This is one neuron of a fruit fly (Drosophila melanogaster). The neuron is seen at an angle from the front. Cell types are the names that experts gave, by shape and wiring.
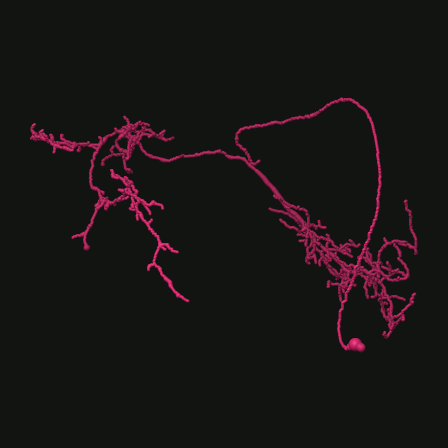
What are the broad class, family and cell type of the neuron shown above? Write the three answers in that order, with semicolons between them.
central-brain intrinsic neuron; hemilineage SLPav2; SMP045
